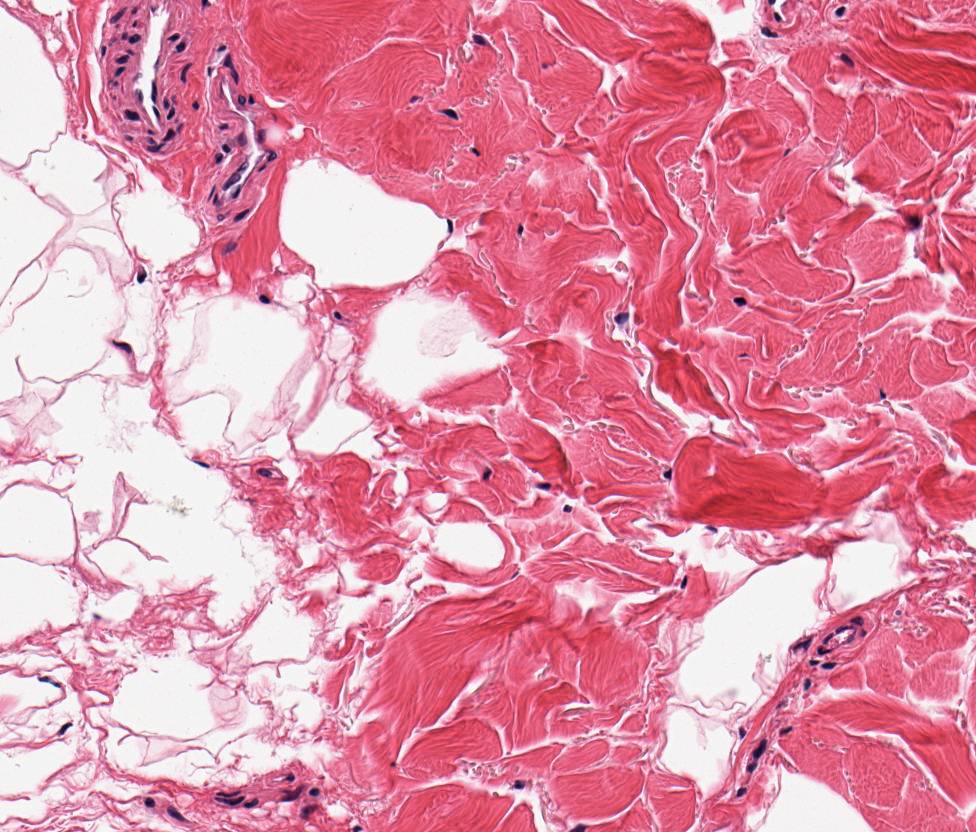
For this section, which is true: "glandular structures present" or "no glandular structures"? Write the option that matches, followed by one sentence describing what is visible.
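No glandular structures. No epithelium or glandular structures are present anywhere in the field.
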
